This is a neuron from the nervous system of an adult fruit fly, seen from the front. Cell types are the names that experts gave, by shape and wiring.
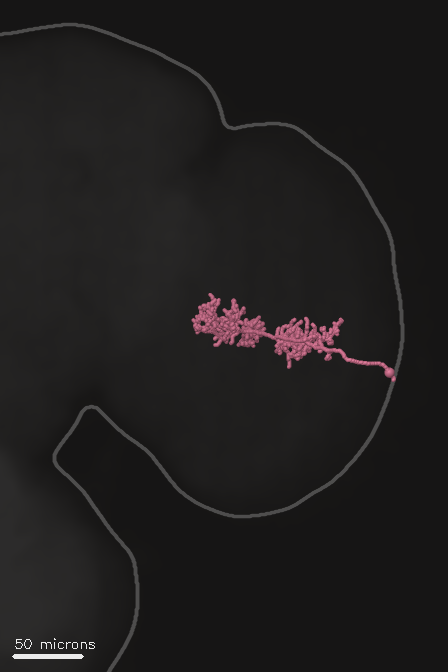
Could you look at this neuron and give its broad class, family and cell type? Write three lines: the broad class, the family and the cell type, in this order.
optic-lobe intrinsic neuron
TmY
TmY15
